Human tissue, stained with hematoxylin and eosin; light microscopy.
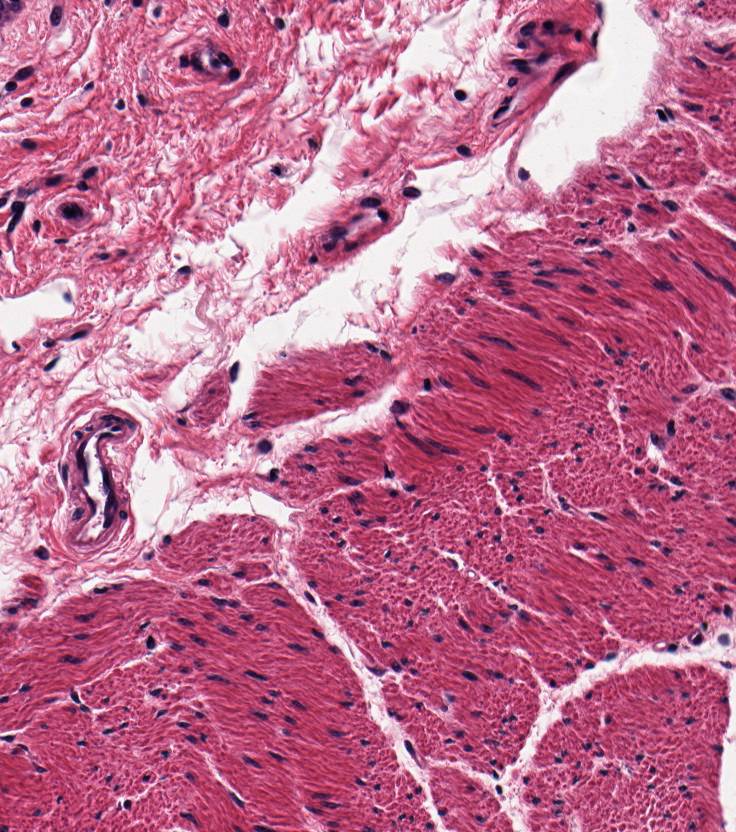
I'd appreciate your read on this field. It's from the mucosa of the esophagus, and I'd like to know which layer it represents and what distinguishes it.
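The field shows smooth muscle. Pink muscle bundles fill the lower and right part, some cut lengthwise with streaming fibres, others across with a finely stippled face.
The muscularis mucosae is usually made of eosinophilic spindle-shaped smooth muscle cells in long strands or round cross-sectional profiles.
Dark, elongated nuclei lie within the cells, aligned with the fibres, and the evenly eosinophilic, fibrillar cytoplasm shows no cross-striations.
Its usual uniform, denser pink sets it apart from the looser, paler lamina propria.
Looser connective tissue sits in the upper left corner.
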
